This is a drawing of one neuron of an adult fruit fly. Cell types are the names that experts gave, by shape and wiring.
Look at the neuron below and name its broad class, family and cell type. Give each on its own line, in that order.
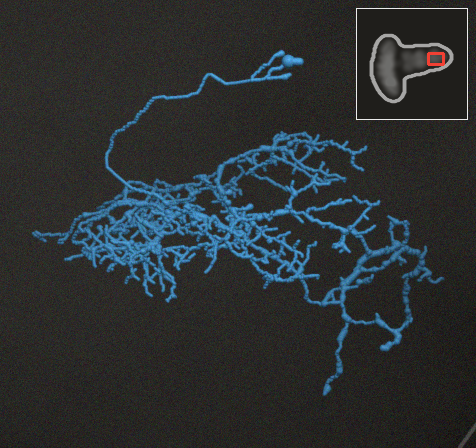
nerve-cord intrinsic neuron
hemilineage 13B
IN13B025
